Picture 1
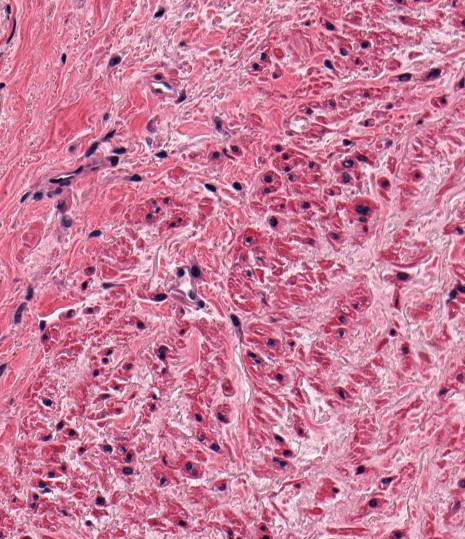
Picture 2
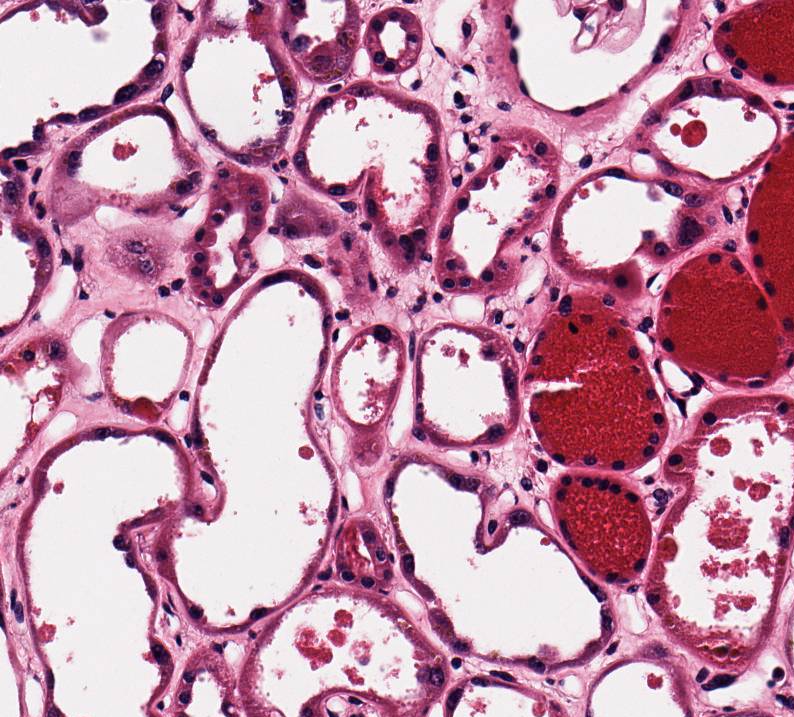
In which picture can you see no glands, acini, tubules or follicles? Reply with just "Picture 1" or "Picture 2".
Picture 1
